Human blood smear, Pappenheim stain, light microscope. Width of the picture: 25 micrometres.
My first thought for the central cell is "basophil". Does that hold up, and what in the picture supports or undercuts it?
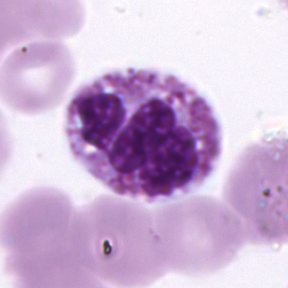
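Look at the granules: coarse, reddish-pink, filling the cytoplasm, but lying mostly around the nucleus rather than hiding it.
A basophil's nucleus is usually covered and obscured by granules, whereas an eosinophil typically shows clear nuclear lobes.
That goes with eosinophil and against basophil. The nucleus is divided into lobes, with a separate lobe on the left, its chromatin dense and dark purple, and no nucleoli visible. The cell is about 14 by 11 micrometres. So not a basophil: it's an eosinophil.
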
